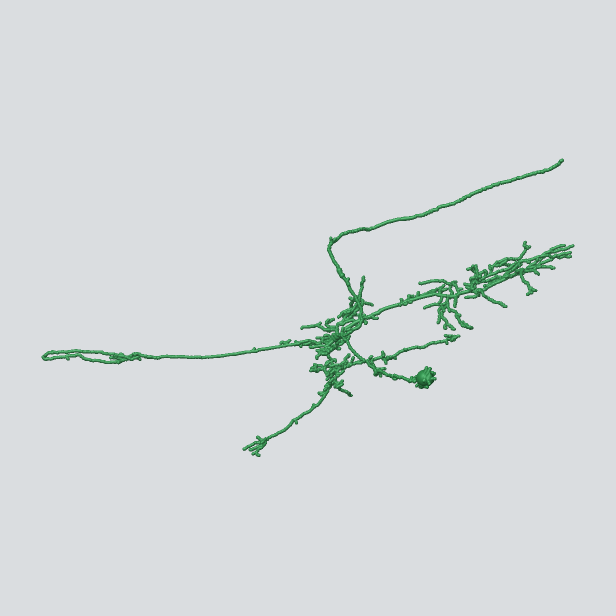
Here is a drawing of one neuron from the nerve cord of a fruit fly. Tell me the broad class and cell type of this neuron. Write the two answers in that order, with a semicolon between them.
efferent neuron of the nerve cord; ENXXX226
